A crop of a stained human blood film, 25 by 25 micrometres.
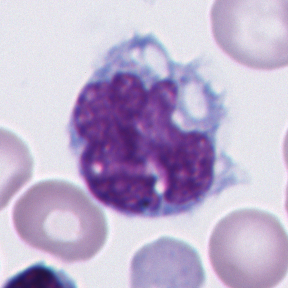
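Monocyte at the centre of a stained peripheral blood smear, its nucleus folded into several lobes with deep clefts between them. The cytoplasm of this monocyte is a pale greyish blue, with clear vacuoles above and to the right of the nucleus. Fine, wispy projections reach out from the cytoplasm along the top and right edges.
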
